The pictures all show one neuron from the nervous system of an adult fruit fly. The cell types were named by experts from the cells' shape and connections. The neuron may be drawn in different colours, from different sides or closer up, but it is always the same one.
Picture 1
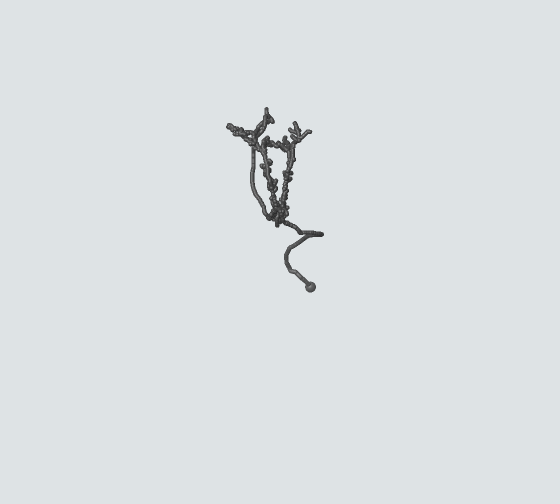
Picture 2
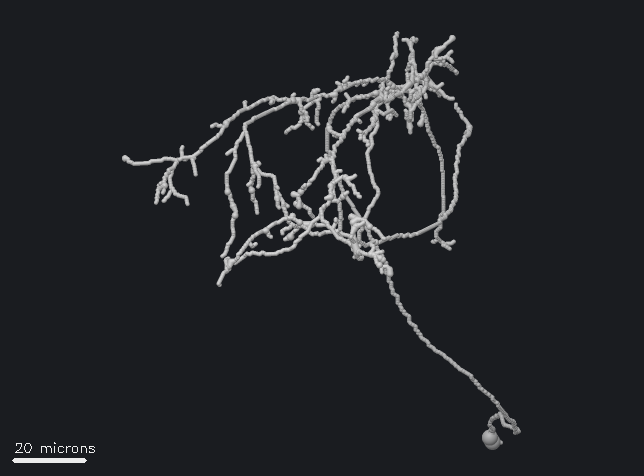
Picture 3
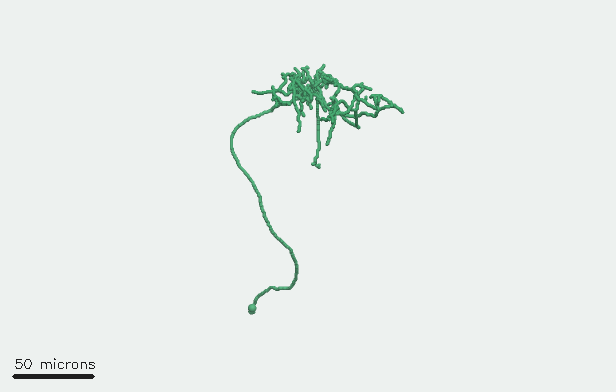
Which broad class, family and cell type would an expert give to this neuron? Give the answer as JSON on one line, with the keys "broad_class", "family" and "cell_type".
{"broad_class": "nerve-cord intrinsic neuron", "family": "hemilineage 06A", "cell_type": "IN06A048"}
